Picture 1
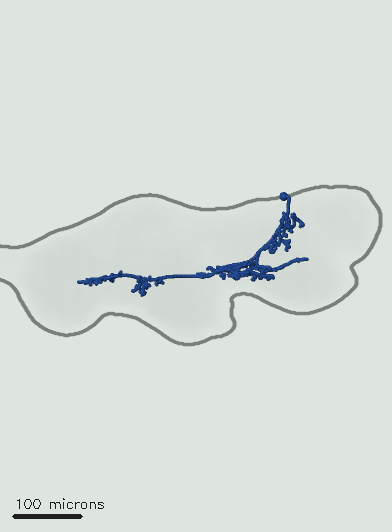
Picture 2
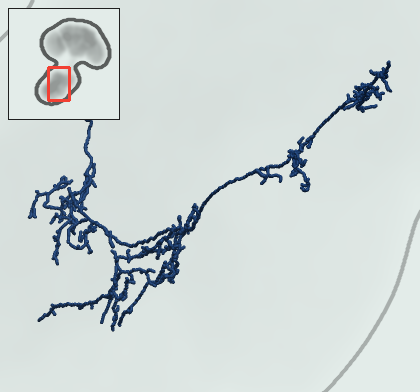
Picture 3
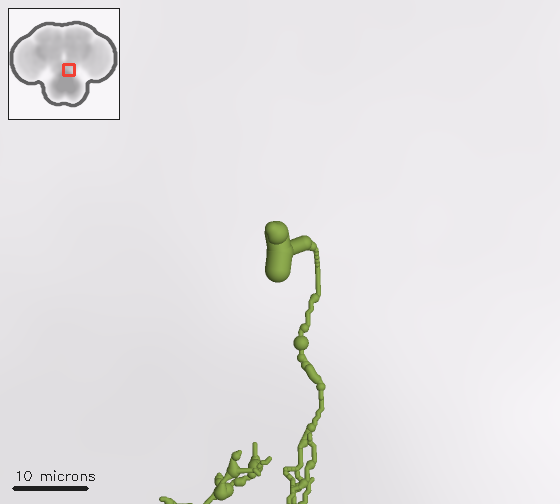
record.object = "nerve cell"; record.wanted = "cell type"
IN09A032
